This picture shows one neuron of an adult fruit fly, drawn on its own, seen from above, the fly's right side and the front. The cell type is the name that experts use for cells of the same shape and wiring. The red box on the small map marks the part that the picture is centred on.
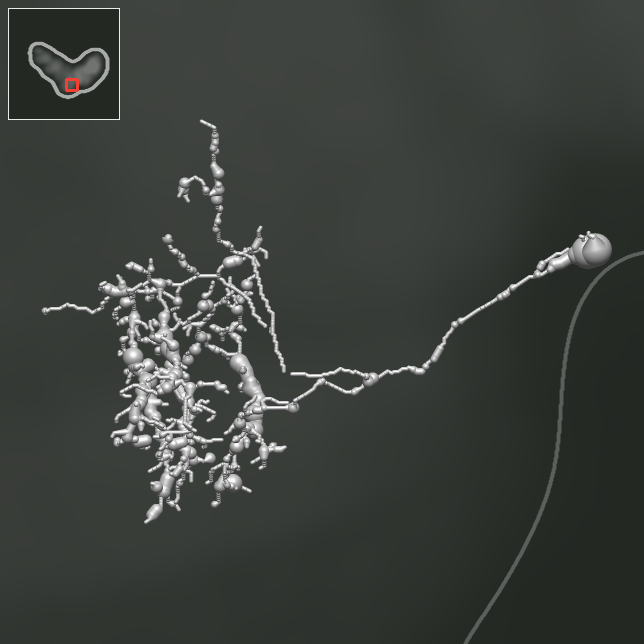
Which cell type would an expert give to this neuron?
Dm9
